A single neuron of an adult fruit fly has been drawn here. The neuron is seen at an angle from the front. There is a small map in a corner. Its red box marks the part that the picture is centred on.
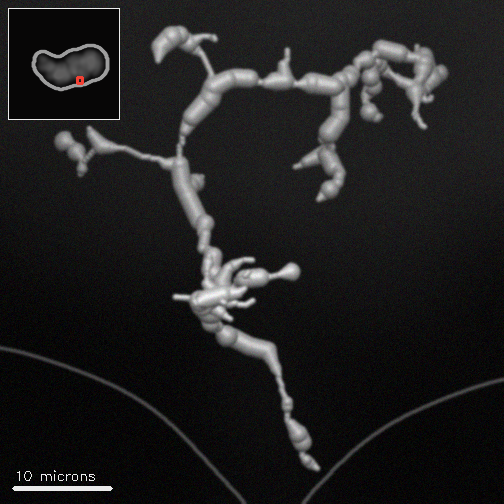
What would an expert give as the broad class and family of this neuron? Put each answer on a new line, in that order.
sensory neuron entering the brain
class mechanosensory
